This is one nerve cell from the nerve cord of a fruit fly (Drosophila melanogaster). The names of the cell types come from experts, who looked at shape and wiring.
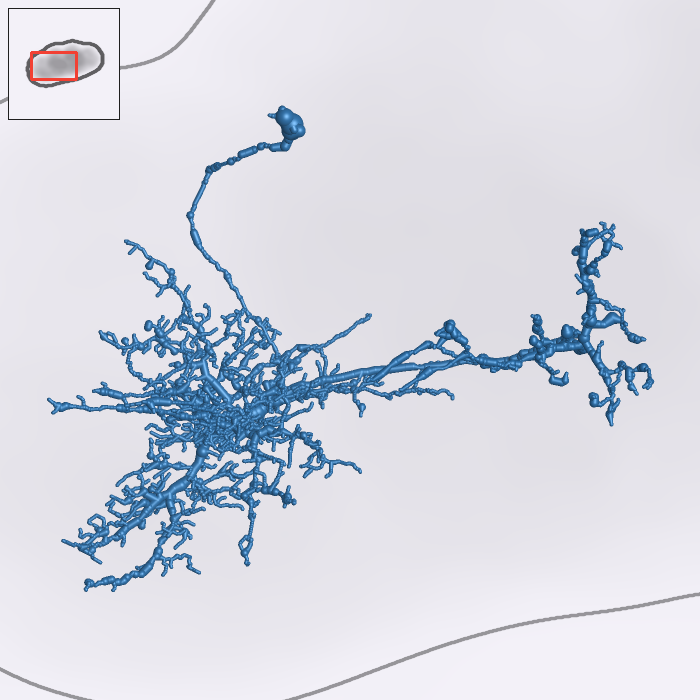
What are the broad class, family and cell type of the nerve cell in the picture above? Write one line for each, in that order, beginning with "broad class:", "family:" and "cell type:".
broad class: nerve-cord intrinsic neuron
family: hemilineage 07B
cell type: LBL40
